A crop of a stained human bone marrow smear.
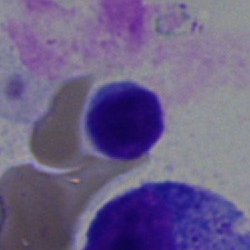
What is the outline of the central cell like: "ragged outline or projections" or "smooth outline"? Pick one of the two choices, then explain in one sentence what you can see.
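Smooth outline. The cell has a round, smooth outline.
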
